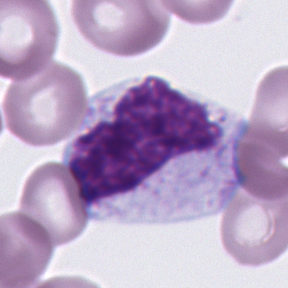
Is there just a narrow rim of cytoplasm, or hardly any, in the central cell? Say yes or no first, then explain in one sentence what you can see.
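No. The cytoplasm forms a broad area below and to the right of the nucleus, much more than a thin rim.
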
